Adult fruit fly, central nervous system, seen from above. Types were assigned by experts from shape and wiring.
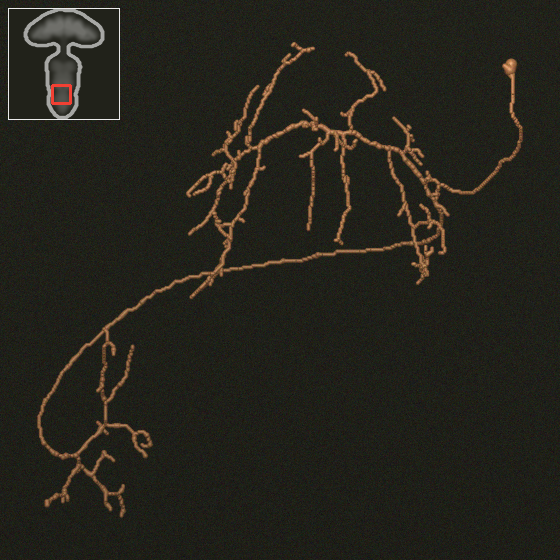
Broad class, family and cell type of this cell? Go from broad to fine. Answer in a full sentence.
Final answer: A nerve-cord intrinsic neuron of hemilineage 01A, type IN01A066.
